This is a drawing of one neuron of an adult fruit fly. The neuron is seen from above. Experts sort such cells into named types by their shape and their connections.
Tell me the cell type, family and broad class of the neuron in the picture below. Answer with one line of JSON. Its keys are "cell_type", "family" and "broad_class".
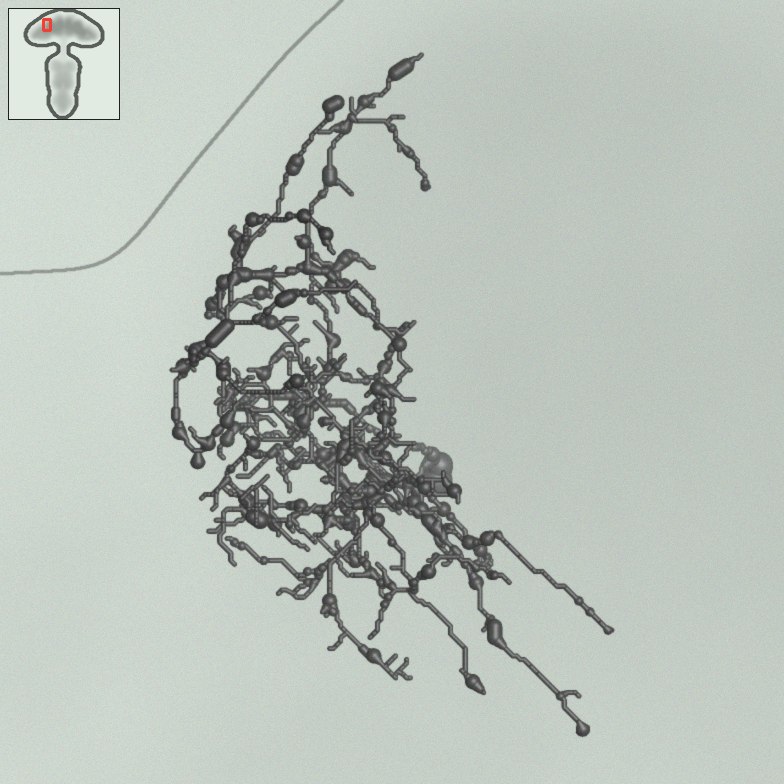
{"cell_type": "AVLP337", "family": "hemilineage VLPl&p1_lateral", "broad_class": "central-brain intrinsic neuron"}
